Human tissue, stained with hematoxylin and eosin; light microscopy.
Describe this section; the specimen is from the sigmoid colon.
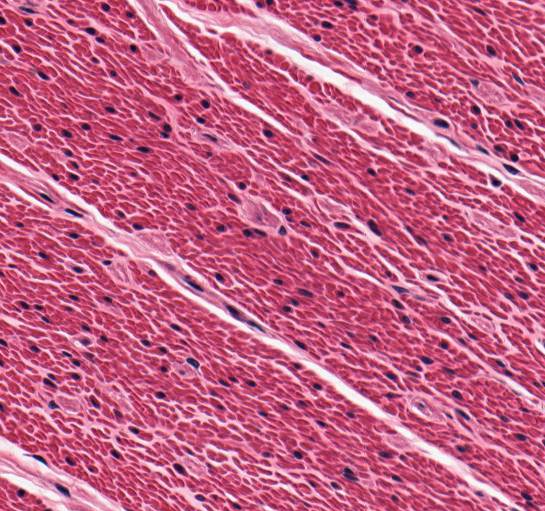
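Looking across the whole field, I see densely packed eosinophilic fibres running diagonally from upper left to lower right. Their cytoplasm is deeply and uniformly eosinophilic. Scattered fairly evenly among them throughout are small, dark blue, oval to elongated nuclei. Along the clefts between the bands there are only thin strands of paler pink connective tissue.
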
